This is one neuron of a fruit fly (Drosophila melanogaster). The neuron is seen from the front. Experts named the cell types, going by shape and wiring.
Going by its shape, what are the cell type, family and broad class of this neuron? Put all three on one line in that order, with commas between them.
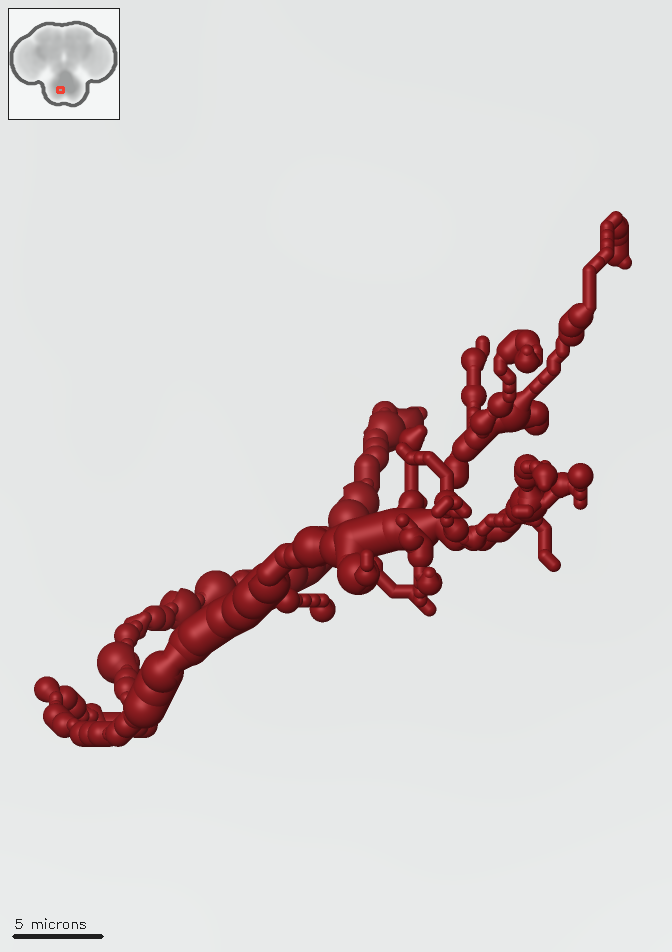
SNta20, class mechanosensory tactile, sensory neuron entering the nerve cord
